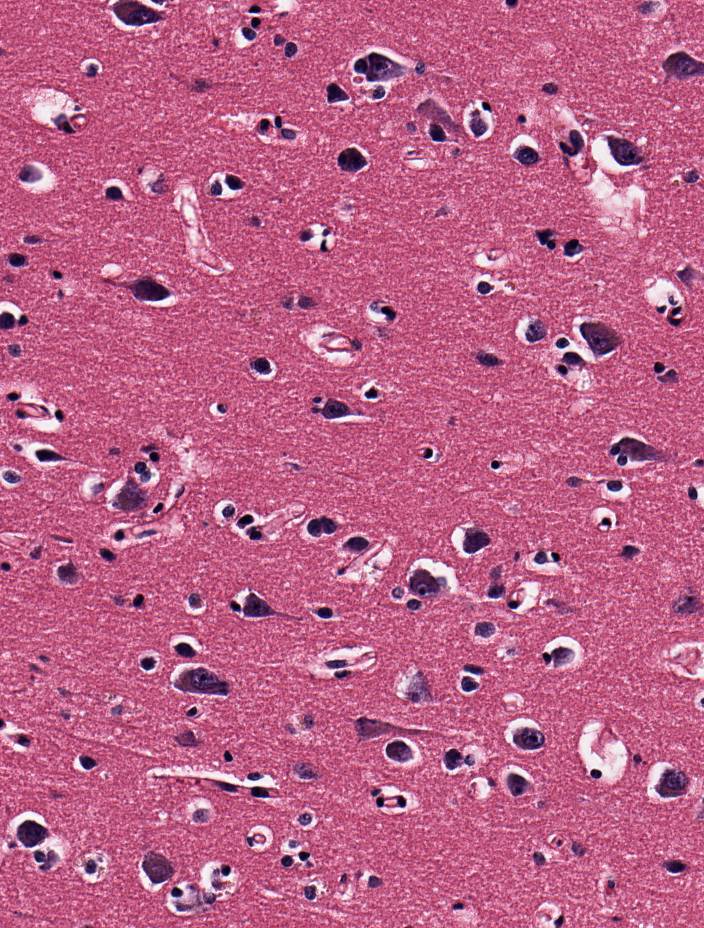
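Cerebral cortex: finely granular-fibrillary pink neuropil with singly scattered cells, no glands or epithelium. Large neurons have angular, partly triangular cell bodies and dark nuclei; several bear small glial nuclei clustered against their edges. Thin-walled elongated capillaries lie upper left and horizontally lower left.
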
